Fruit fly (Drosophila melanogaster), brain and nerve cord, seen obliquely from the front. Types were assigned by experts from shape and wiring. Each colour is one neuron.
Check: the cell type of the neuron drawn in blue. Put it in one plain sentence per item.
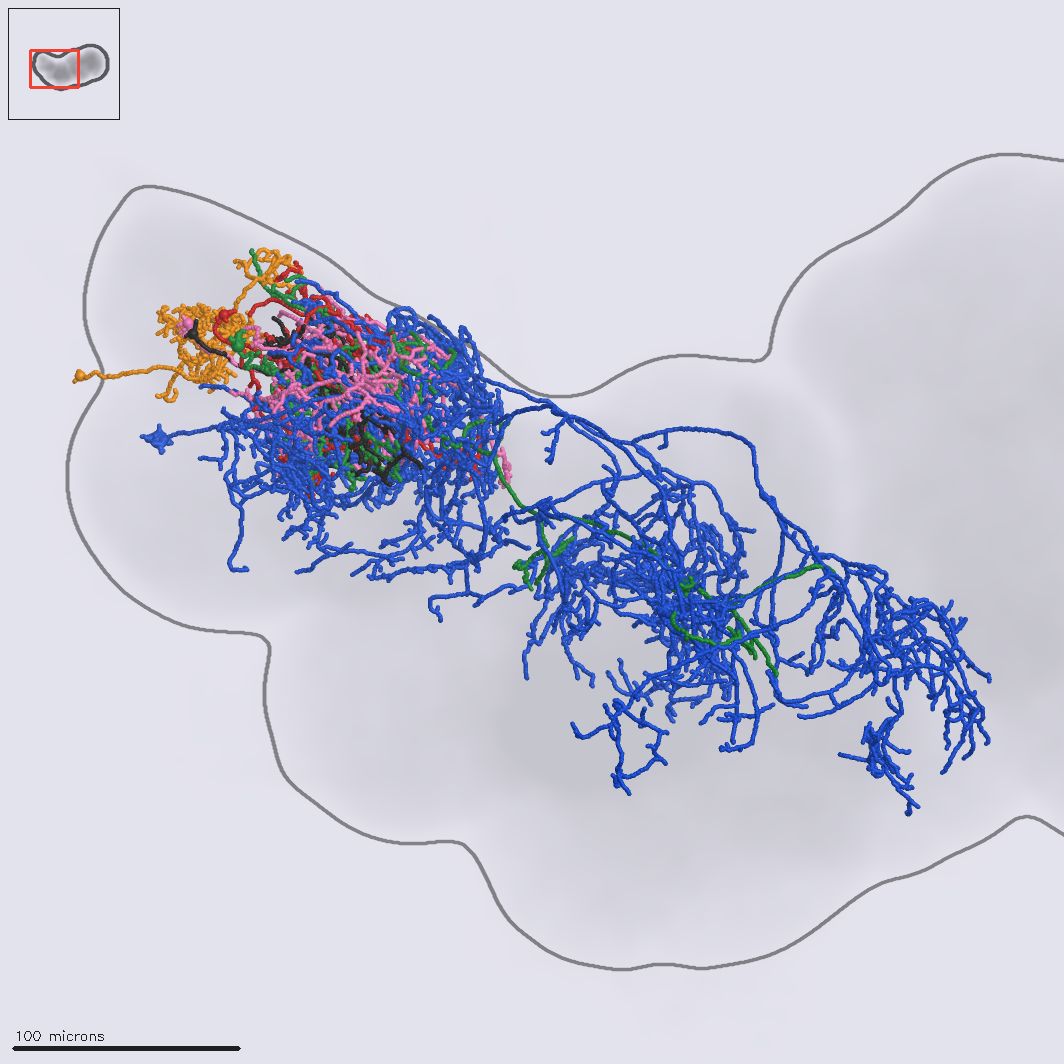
The cell type is INXXX008.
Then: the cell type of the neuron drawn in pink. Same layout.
The cell type is INXXX192.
